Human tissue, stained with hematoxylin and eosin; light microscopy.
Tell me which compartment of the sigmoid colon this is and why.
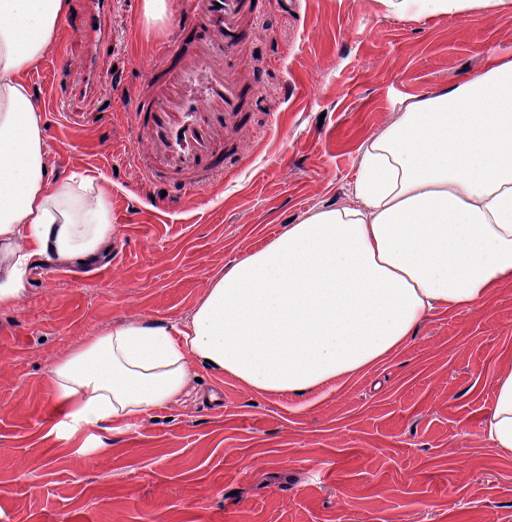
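Loose connective tissue fills this field. Pink collagen bundles surround adipocytes, large empty polygonal spaces outlined by thin membranes, mostly central and right.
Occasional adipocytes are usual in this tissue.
In the lower half, thick wavy bundles run mainly horizontally. Its nuclei are sparse, dark and spindle-shaped, amid much clear space.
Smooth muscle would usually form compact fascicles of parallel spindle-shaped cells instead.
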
